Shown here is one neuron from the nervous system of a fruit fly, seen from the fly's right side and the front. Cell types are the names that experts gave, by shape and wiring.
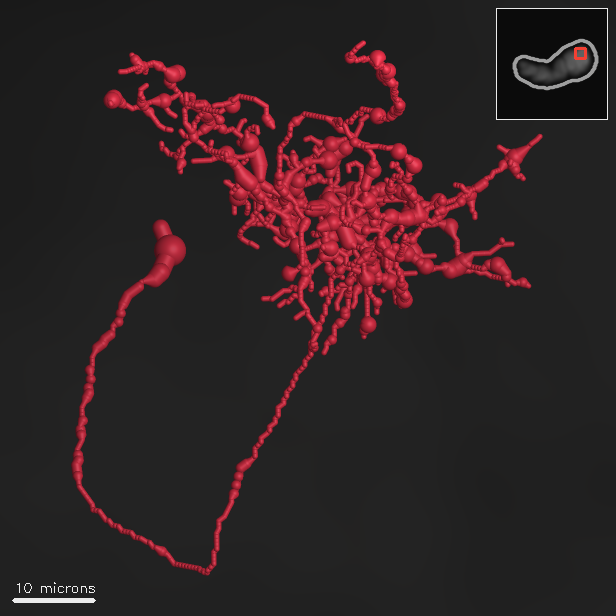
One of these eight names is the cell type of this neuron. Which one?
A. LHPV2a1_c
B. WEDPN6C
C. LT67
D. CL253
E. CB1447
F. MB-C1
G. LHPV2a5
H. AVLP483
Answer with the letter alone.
A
